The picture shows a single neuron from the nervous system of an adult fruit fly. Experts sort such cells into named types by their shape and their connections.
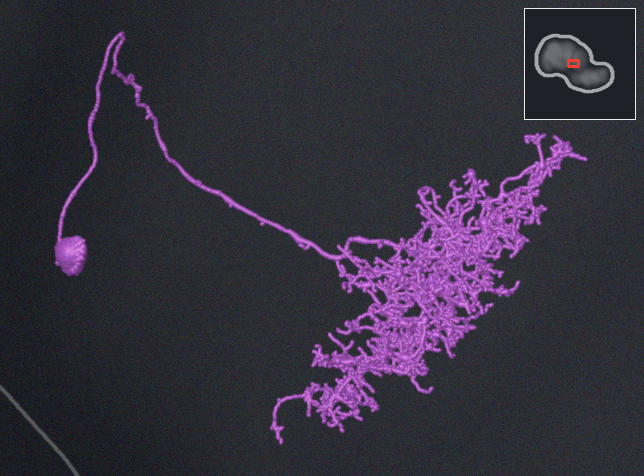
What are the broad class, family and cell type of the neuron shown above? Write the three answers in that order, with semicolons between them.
optic-lobe intrinsic neuron; Li; Li25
